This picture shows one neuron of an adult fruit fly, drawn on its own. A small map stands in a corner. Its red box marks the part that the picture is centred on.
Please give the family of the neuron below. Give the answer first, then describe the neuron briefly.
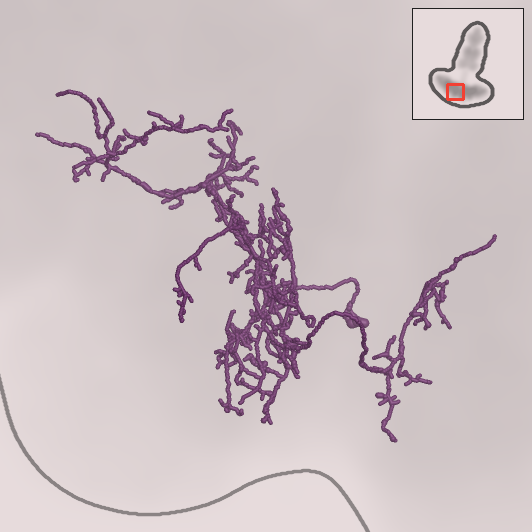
The family is hemilineage SMPad3. Its broad class is central-brain intrinsic neuron. Dozens of branch ends can be seen. As drawn here it is wider than it is tall.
